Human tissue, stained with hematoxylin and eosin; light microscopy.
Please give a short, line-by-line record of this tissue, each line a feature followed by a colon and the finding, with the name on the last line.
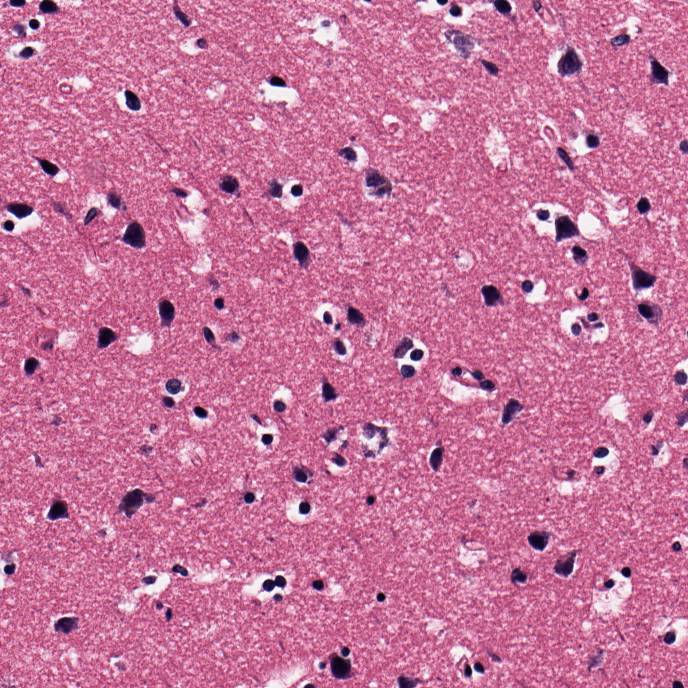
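Cells: scattered singly or in small groups across the field
Neuropil: pink, finely granular, evenly textured
Fibre bundles: none running in one direction
Epithelium, glands, lumens: none present
Large blood vessels: none seen
Name: cerebral cortex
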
